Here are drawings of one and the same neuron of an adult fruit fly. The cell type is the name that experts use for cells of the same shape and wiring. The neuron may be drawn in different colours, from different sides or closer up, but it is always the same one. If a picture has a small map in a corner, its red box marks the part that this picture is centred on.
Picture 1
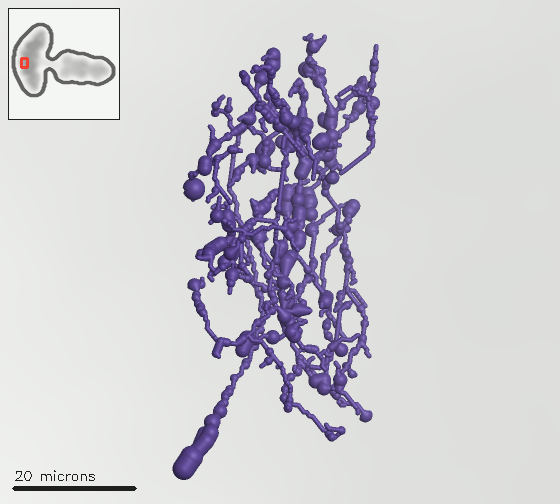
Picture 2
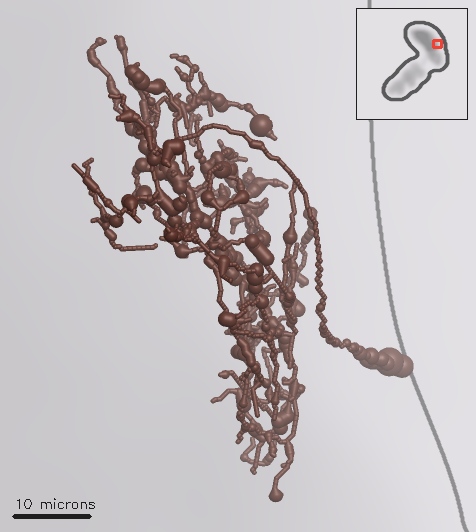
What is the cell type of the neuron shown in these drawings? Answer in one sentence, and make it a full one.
The type assigned to this neuron is GNG605.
